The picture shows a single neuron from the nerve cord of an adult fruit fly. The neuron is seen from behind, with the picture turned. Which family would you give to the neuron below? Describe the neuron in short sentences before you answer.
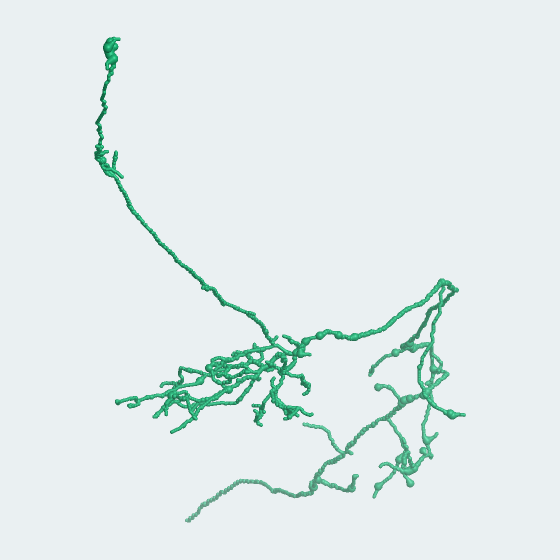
Dozens of branch ends can be seen. As drawn here it is taller than it is wide. Its broad class is ascending neuron. The family is hemilineage 07B.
